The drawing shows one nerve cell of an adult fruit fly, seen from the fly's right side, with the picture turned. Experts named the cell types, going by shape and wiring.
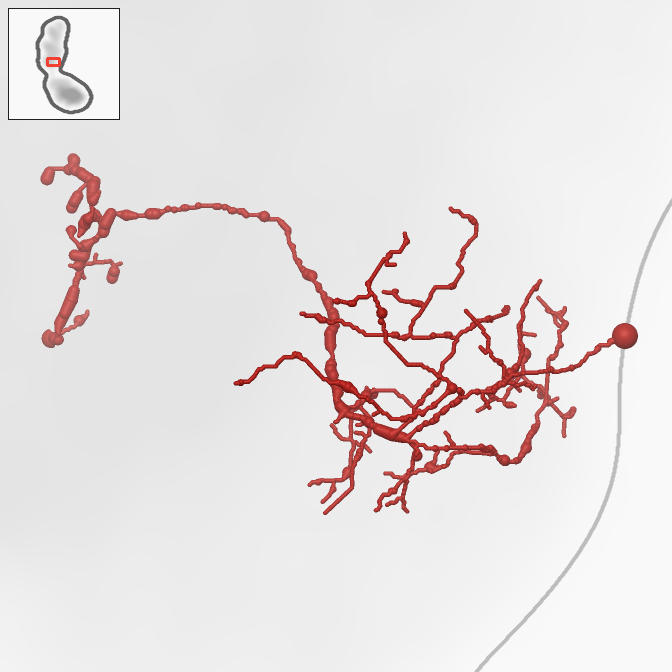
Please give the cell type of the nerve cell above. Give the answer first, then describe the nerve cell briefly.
Its cell type is IN19A088_a. This is a nerve-cord intrinsic neuron. The cell body can be seen on the right of the picture. Dozens of branch ends can be seen.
